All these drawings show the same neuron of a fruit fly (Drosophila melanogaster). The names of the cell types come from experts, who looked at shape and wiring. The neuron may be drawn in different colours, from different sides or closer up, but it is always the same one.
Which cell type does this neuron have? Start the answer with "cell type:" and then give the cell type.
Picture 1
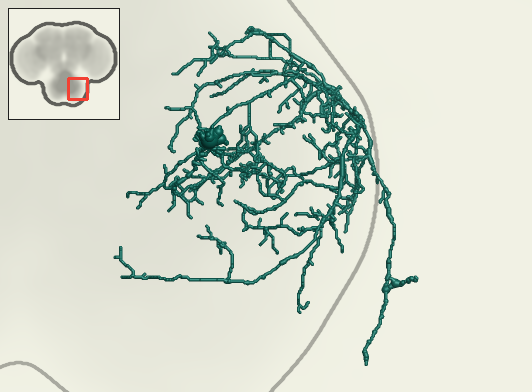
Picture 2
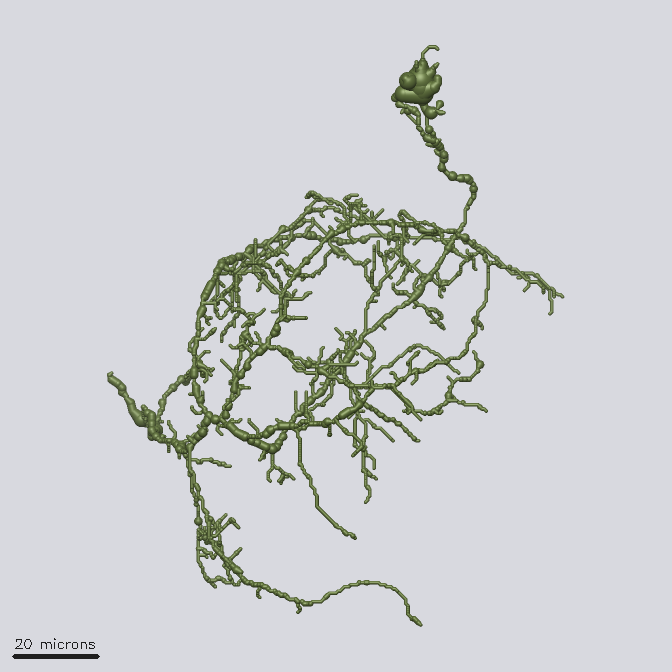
cell type: Sternal adductor MN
